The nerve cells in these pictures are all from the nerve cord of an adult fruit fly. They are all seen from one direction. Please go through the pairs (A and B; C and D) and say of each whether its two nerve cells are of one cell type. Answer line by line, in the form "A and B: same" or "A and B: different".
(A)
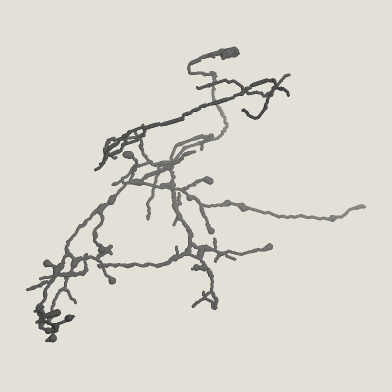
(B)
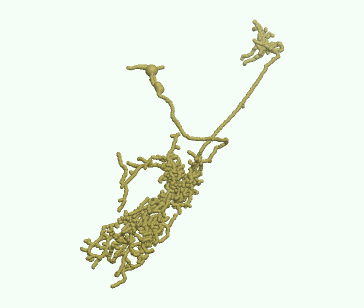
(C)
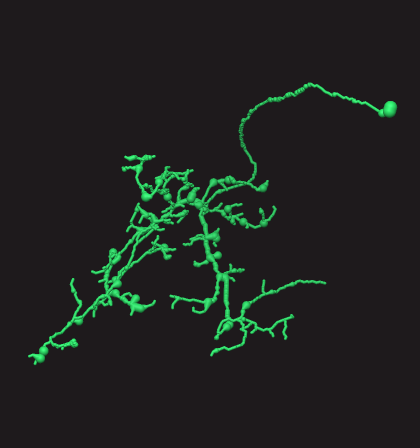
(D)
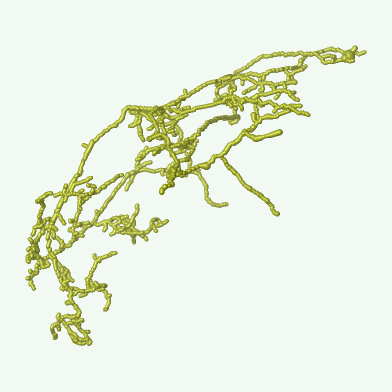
A and B: different
C and D: different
